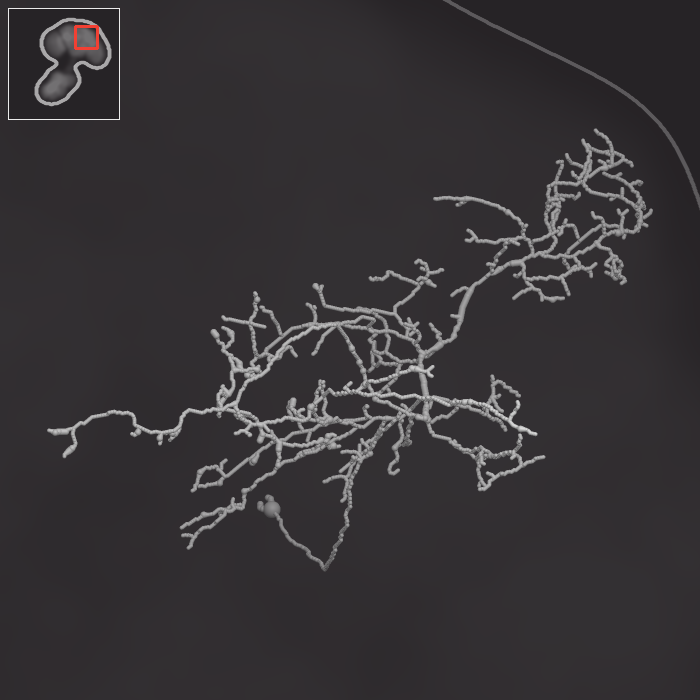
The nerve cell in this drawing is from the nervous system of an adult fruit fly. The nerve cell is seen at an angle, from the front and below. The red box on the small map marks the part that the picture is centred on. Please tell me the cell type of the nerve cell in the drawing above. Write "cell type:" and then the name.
cell type: CL267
